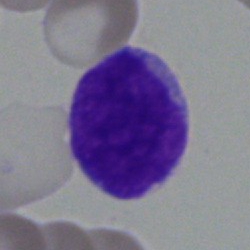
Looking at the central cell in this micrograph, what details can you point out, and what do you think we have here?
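Oval in shape, the cell is longer from top to bottom than from side to side. Its nucleus fills almost the whole cell, and the chromatin stains a dense dark purple throughout. The only visible cytoplasm is a thin, pale bluish sliver at the upper right edge. It is a blast.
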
